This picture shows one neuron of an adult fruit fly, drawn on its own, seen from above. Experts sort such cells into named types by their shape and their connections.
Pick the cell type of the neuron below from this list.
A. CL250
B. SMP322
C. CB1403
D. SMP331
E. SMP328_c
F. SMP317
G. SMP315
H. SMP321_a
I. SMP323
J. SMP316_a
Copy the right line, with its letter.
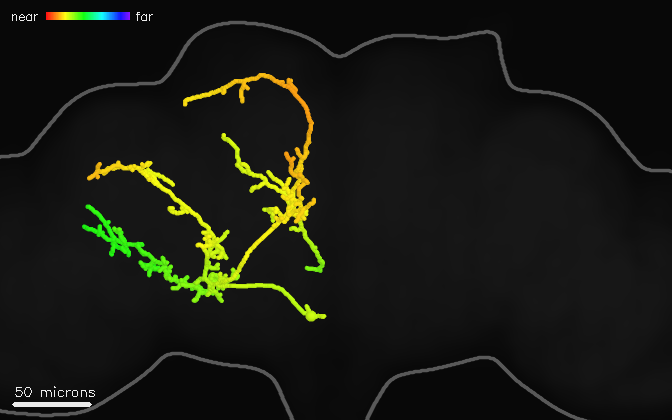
J. SMP316_a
